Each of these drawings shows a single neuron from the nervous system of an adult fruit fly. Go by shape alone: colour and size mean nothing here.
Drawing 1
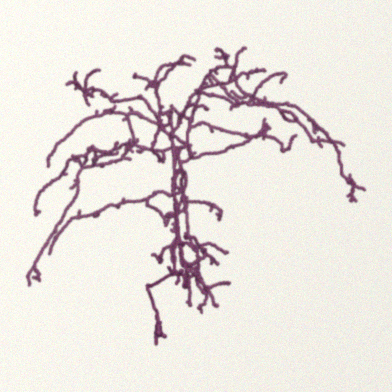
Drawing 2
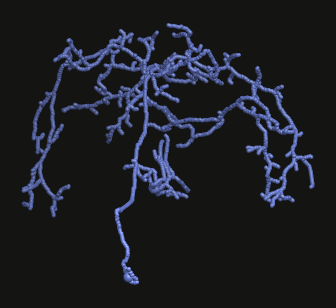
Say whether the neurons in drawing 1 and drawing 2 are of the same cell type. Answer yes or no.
yes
